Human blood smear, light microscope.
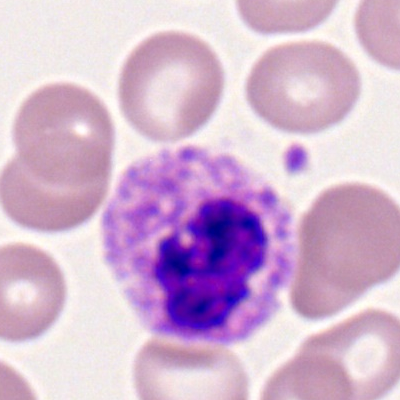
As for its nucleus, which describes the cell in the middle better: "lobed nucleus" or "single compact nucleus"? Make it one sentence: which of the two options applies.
In this cell, the nucleus is divided into separate lobes.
